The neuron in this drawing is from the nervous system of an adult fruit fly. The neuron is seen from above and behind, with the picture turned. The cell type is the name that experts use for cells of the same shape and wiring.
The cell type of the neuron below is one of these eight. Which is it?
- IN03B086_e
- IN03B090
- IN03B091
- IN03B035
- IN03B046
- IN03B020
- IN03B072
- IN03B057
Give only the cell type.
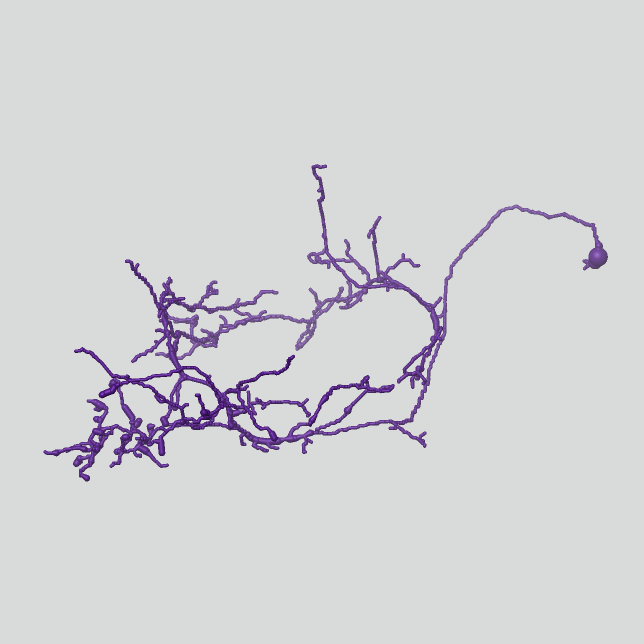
IN03B057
